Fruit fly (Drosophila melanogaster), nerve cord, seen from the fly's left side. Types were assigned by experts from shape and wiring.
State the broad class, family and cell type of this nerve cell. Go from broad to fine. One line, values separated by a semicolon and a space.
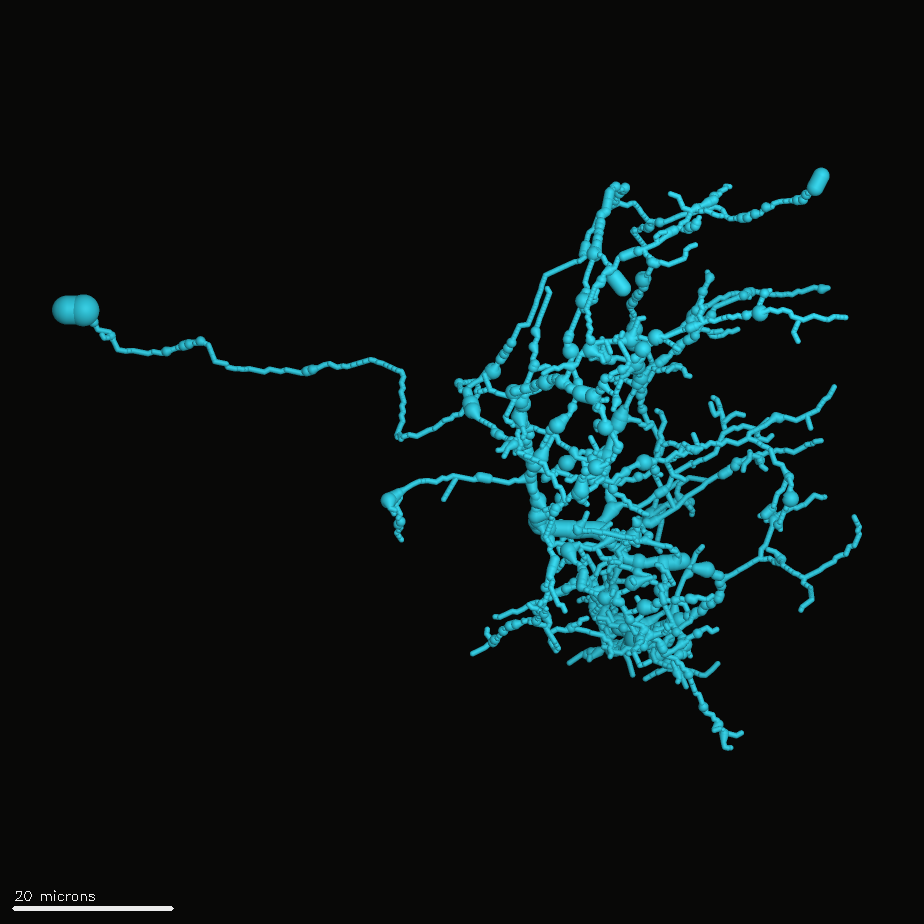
nerve-cord intrinsic neuron; hemilineage 16B; IN16B080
